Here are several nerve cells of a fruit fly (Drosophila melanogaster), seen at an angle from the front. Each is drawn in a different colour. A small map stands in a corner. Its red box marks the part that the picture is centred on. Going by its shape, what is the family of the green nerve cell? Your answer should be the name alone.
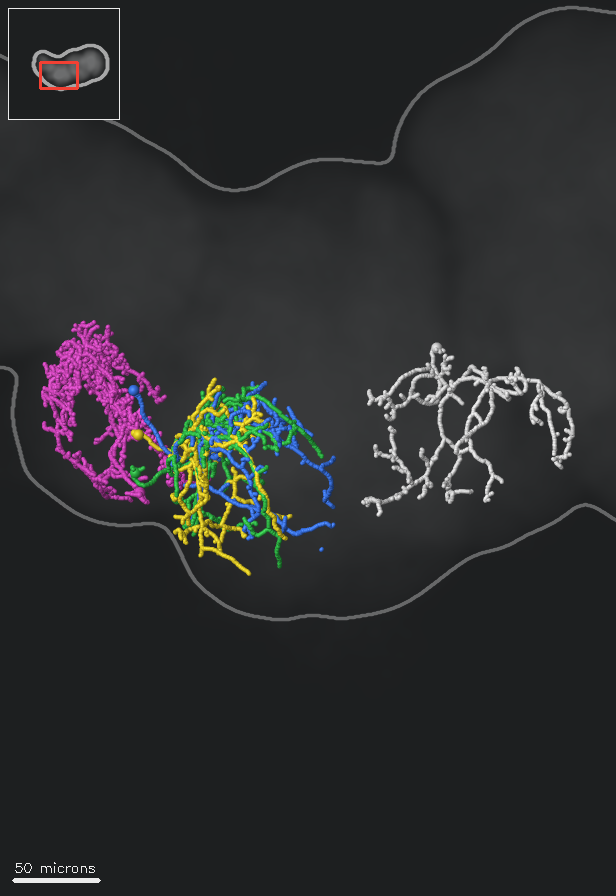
hemilineage 03A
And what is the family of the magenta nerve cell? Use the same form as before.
hemilineage 16B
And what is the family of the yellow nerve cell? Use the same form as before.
hemilineage 03A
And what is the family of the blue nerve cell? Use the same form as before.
hemilineage 03A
